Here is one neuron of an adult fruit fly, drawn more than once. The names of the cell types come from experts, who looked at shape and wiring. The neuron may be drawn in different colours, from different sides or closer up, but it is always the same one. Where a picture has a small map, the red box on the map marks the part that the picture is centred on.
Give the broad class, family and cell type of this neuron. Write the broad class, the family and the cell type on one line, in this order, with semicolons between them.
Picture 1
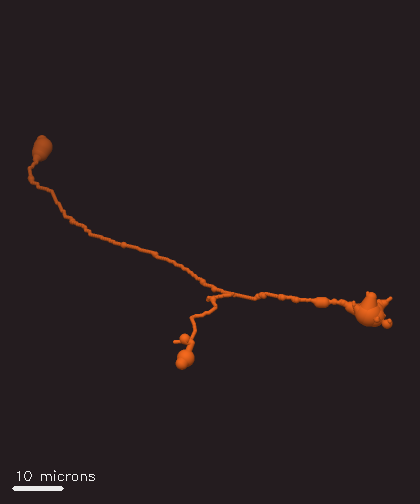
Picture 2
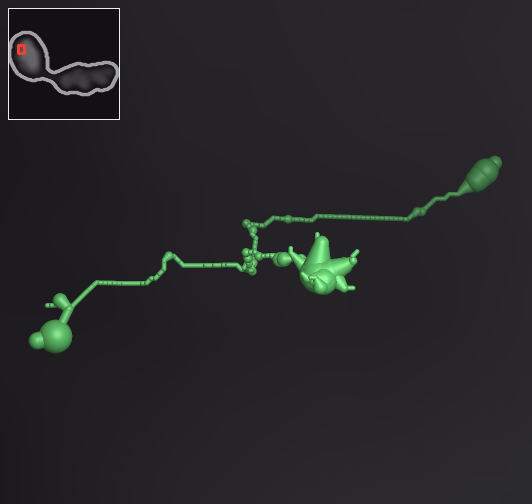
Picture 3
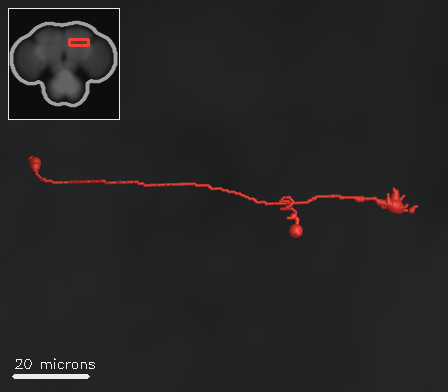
central-brain intrinsic neuron; hemilineage AOTUv3_dorsal; TuBu07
